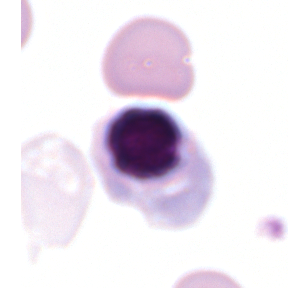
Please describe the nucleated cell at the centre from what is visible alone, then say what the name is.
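Looking first at the nucleus, I find it off-centre, toward the upper part of the cell. I can't make out any nucleolus within it. The cytoplasm is a pale lavender-blue. The outline is irregular, with the cytoplasm extending down and to the right. This is a normoblast.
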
